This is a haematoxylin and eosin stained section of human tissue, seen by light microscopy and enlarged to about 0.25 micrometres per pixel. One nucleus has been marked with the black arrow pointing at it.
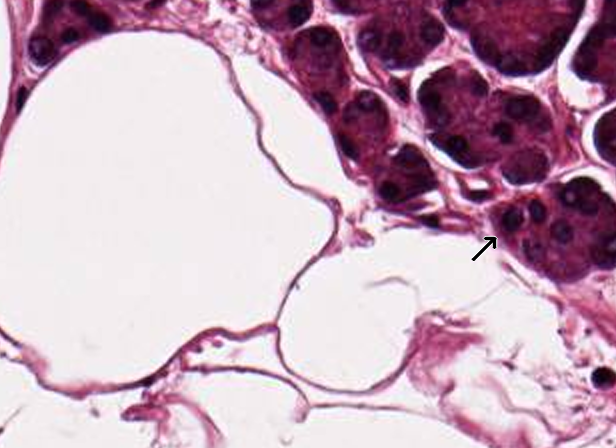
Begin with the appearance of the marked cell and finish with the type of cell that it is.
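The nucleus is round and stains dark. The cytoplasm is densely stained purple-red throughout. The cell's borders with its neighbours are not sharply visible, so it merges into the cell group. The cell sits at the lower edge of a compact group of similar dark cells, where the group faces large, empty, rounded clear spaces with thin walls. This is a pancreatic acinar cell.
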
